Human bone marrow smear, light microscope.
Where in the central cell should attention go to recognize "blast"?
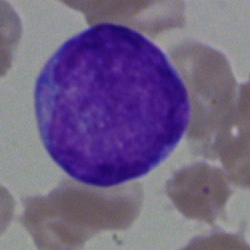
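Goes with blast: the nucleus takes up nearly the whole cell.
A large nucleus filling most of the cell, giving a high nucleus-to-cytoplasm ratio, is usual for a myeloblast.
Cytoplasm: a thin blue rim, clearest along the left edge.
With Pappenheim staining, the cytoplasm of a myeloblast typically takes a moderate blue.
Chromatin fine and evenly spread; no granules visible in the cytoplasm.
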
